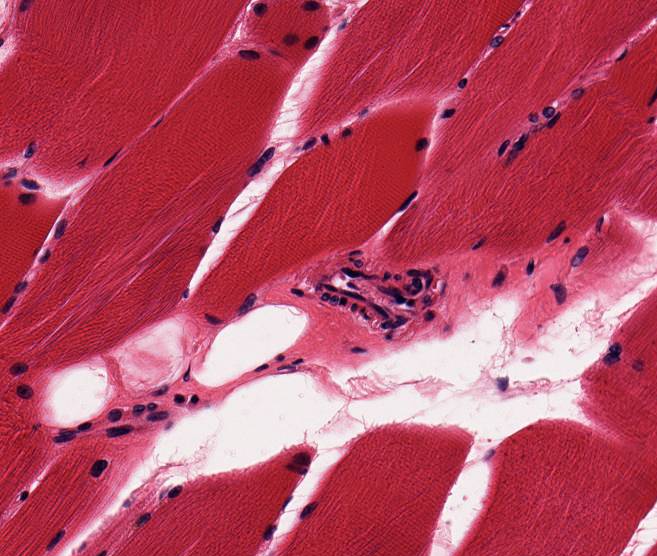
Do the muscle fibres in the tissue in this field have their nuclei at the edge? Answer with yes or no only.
Yes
